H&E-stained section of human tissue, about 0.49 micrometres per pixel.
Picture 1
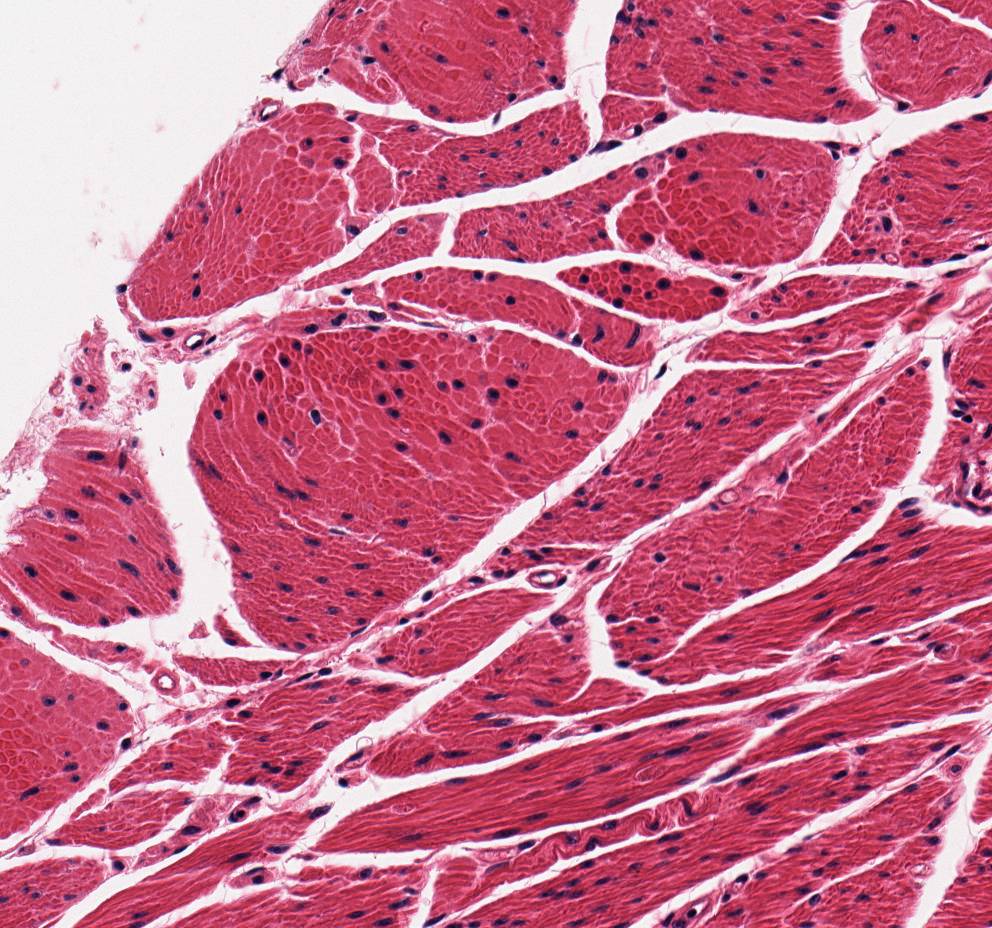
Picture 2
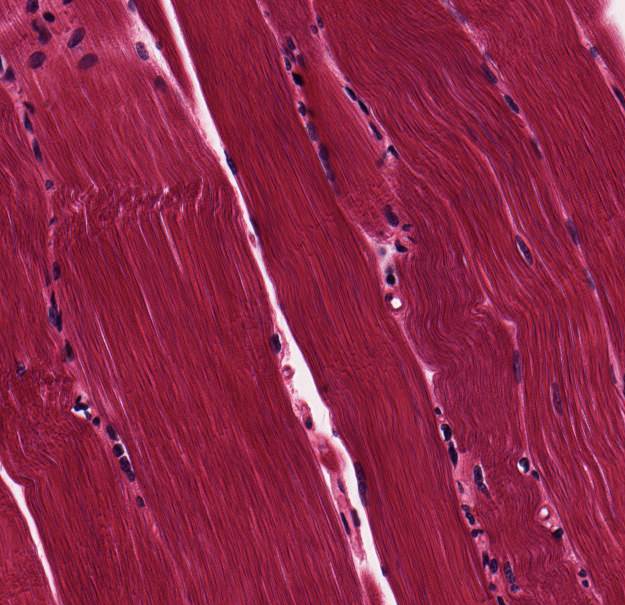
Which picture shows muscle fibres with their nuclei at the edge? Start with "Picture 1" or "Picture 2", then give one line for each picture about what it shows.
Picture 2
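In picture 1: Each muscle cell has a single dark, oval to elongated nucleus lying centrally in the cell.
In picture 2: The elongated dark nuclei of the fibres lie at the fibre edges rather than in their centres.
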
